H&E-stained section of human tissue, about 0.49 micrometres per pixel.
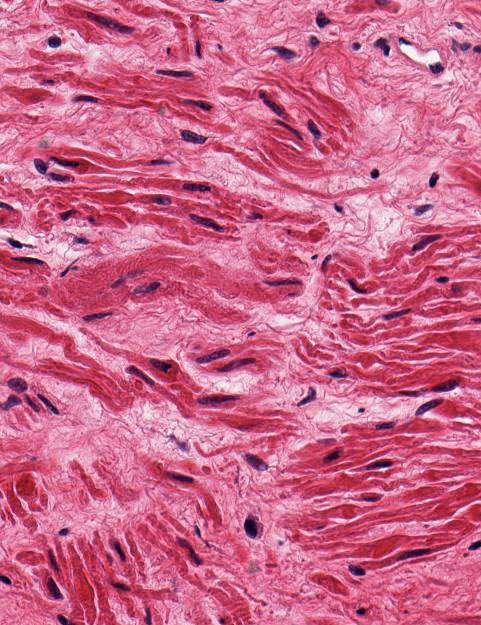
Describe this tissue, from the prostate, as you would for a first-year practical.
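Bundles of smooth muscle cells run in differing directions across the field, parted by paler stroma. Each cell has bright pink cytoplasm drawn out into a long spindle, with an elongated, cigar-shaped nucleus lying along its length. The stroma between the bundles is pale pink, wavy, fibrillar and collagenous.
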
